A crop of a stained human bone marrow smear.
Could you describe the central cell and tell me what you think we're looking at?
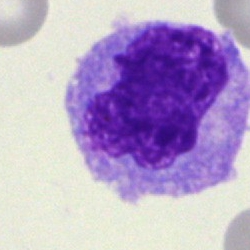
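Irregular in shape, the nucleus has folded and indented margins and shows no distinct nucleolus. The outline of the cell is roughly round, its edge slightly uneven. The cytoplasm is a pale lavender-blue. The cell shown is a monocyte.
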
